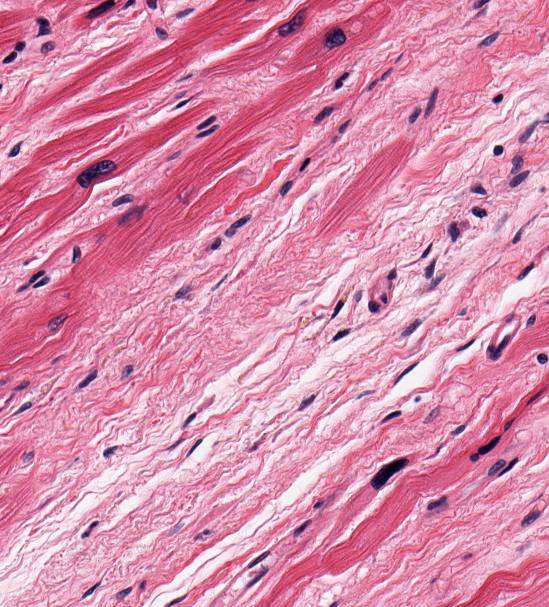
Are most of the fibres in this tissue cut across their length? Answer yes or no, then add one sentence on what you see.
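No. The field is made of long parallel bands of fibres that all run diagonally across it.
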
